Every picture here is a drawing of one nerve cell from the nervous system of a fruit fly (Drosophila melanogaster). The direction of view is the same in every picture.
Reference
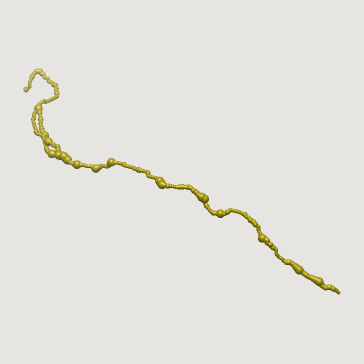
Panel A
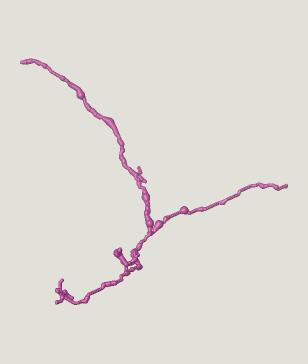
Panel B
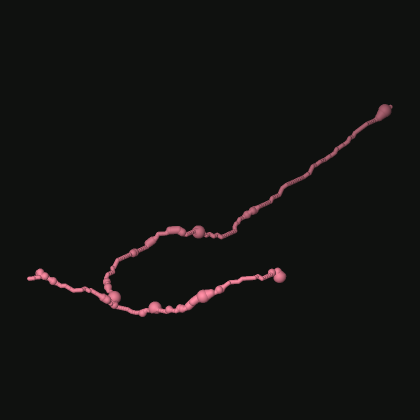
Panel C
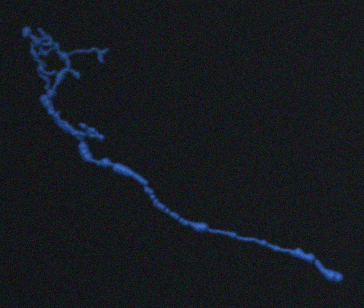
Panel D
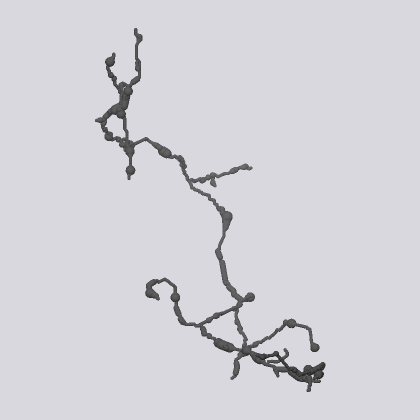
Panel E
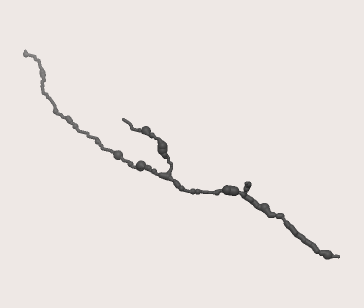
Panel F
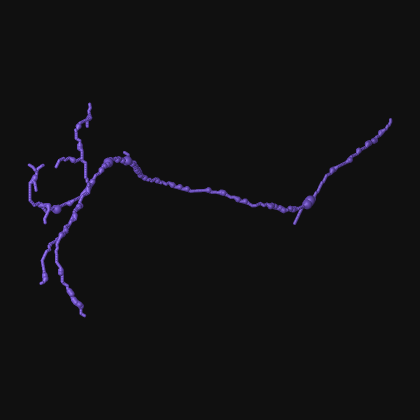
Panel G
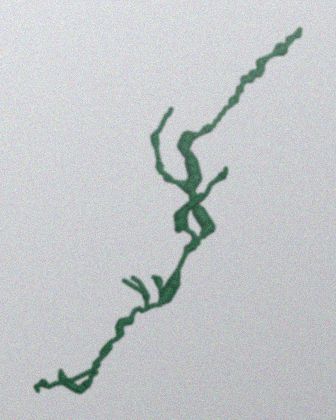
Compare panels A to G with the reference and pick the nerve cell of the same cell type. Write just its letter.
C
